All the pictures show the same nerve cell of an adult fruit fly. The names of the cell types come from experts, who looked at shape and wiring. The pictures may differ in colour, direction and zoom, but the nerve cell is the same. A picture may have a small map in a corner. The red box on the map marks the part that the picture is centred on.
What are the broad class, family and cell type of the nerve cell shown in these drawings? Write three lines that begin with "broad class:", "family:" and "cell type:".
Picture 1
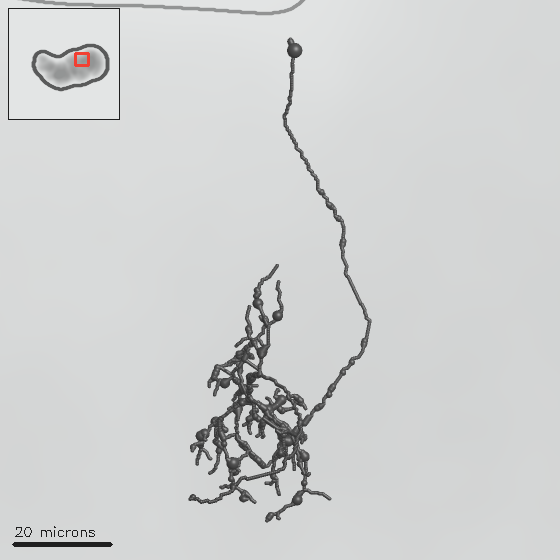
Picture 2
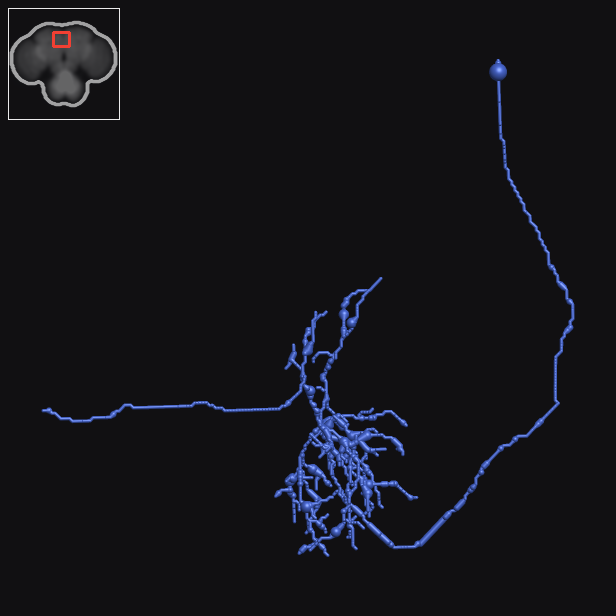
broad class: central-brain intrinsic neuron
family: class CX
cell type: FC3_b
